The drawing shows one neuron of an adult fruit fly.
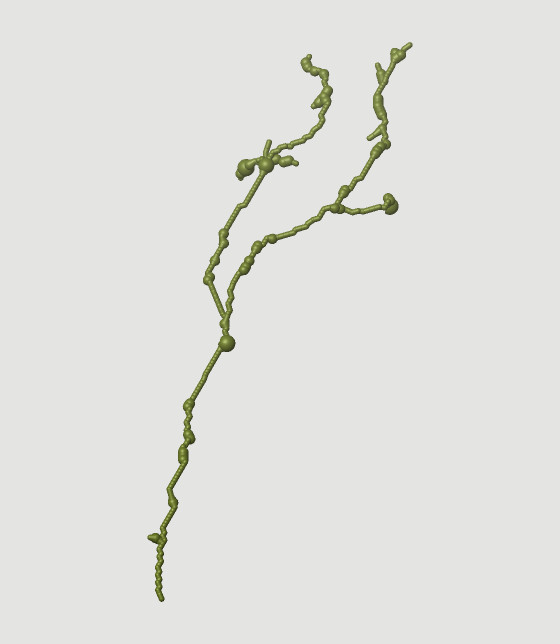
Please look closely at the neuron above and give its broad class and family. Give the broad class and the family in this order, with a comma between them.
sensory neuron entering the nerve cord, class mechanosensory tactile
